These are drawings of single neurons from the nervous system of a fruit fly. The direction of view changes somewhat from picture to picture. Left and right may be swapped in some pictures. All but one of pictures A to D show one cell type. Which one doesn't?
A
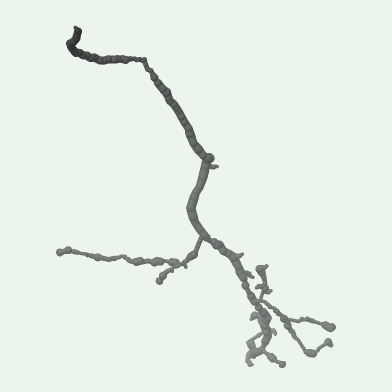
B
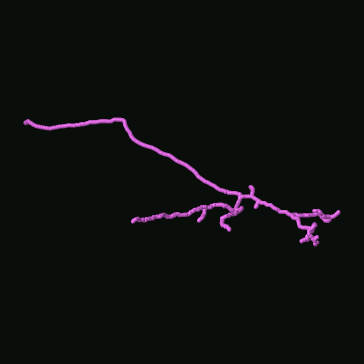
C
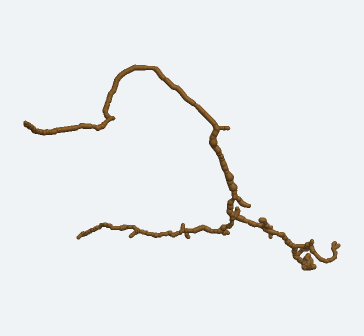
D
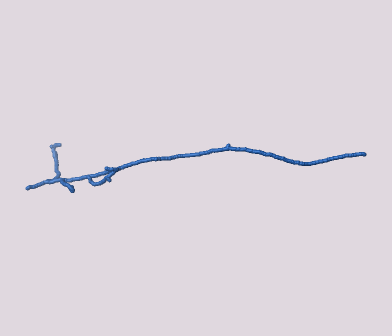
Picture D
